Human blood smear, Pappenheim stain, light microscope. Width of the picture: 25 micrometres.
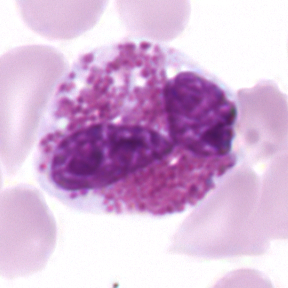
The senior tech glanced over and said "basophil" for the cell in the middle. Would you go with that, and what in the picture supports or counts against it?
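Both large lobes of the nucleus, one lower left and one upper right, stay clearly visible, and the coarse granules are round and fairly even in size.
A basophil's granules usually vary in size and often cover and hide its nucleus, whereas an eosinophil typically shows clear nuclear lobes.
This cell is therefore an eosinophil, not a basophil. The cytoplasm is packed with coarse pink-red granules.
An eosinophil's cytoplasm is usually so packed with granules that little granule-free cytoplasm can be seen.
This packing also speaks for eosinophil. The chromatin is dark purple and coarsely clumped.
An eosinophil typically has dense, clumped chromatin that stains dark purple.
The chromatin, too, agrees with eosinophil.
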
